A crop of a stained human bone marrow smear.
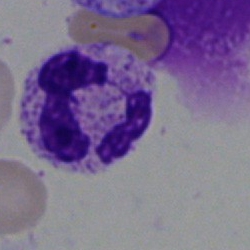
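Segmented neutrophil at the centre of the field, from a stained human bone marrow smear under the light microscope. The cell has a roughly round outline. Its chromatin stains dark purple and is coarsely clumped. No nucleoli are visible within the nucleus.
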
